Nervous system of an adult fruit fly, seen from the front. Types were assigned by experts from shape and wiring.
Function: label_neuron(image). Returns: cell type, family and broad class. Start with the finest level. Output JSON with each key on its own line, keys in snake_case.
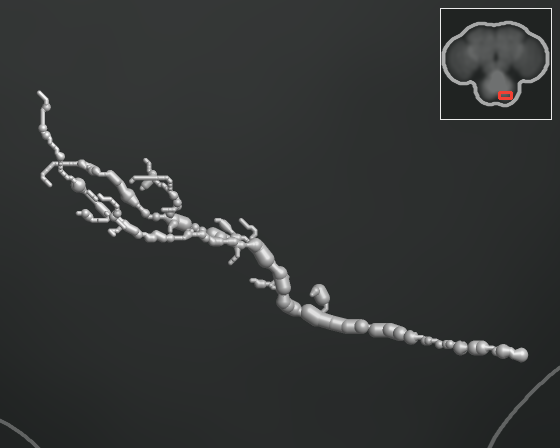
{
 "cell_type": "LgLG1a",
 "family": "class gustatory",
 "broad_class": "sensory neuron entering the nerve cord"
}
